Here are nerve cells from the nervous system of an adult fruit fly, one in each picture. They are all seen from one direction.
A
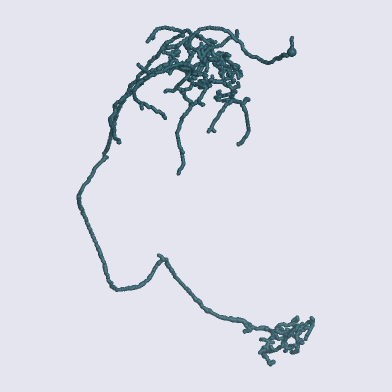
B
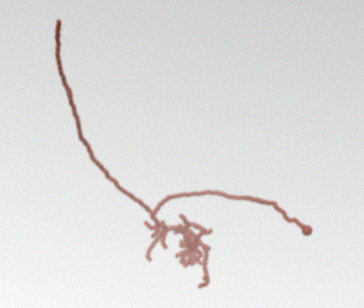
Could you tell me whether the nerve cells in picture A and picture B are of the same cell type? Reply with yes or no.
no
